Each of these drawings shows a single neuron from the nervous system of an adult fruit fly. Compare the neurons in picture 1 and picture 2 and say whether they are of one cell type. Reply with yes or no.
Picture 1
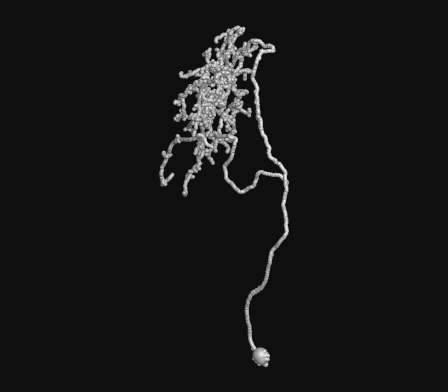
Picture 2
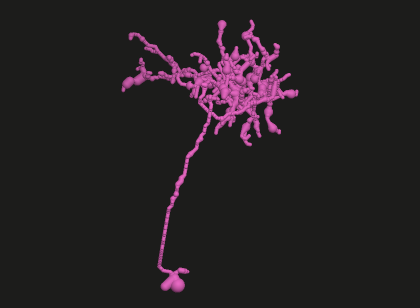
no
